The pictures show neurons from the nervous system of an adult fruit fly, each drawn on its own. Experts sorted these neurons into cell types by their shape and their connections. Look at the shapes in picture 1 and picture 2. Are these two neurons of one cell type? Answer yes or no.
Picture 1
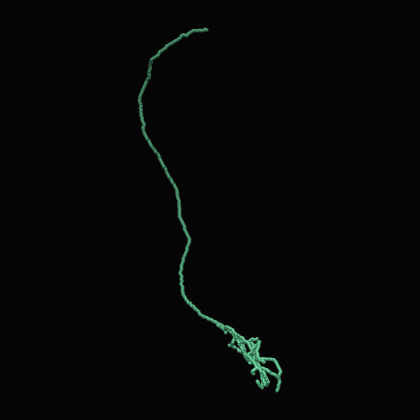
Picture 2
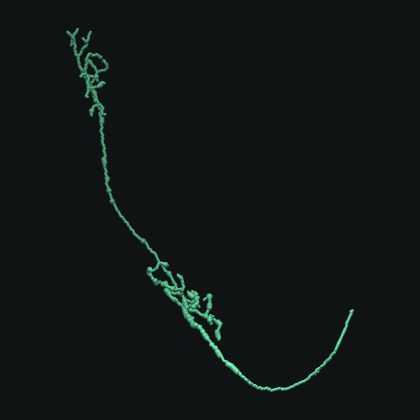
yes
